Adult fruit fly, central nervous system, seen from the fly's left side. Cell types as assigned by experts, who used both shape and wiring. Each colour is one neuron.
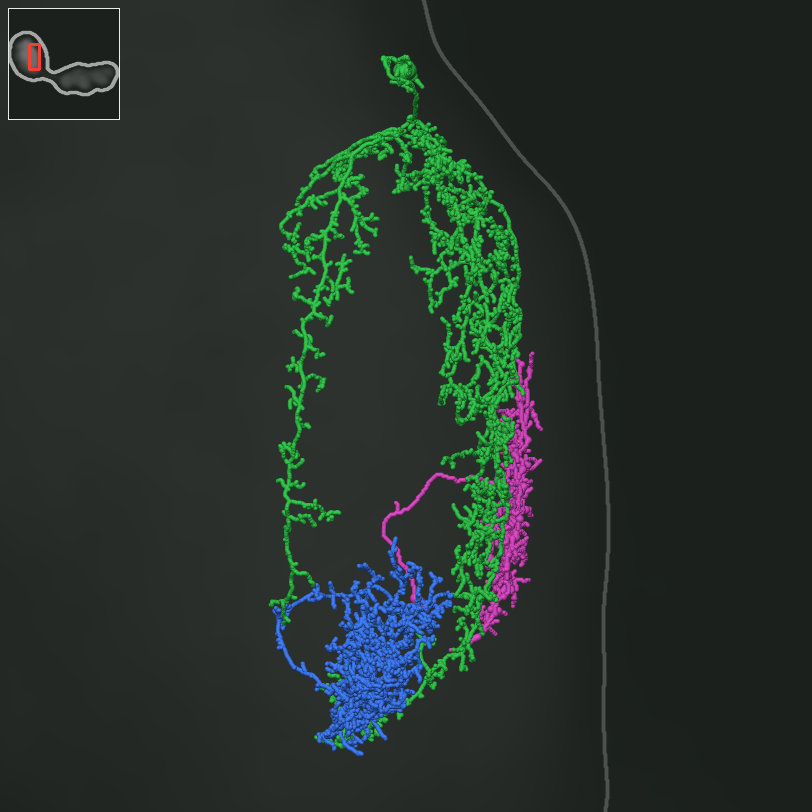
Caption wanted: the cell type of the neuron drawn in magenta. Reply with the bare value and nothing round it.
Li25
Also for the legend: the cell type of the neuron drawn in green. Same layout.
Li37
